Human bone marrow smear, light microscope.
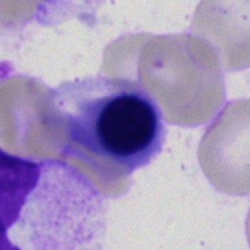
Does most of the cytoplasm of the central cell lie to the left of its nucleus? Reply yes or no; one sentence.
Yes, most of its cytoplasm is located to the left of its nucleus.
